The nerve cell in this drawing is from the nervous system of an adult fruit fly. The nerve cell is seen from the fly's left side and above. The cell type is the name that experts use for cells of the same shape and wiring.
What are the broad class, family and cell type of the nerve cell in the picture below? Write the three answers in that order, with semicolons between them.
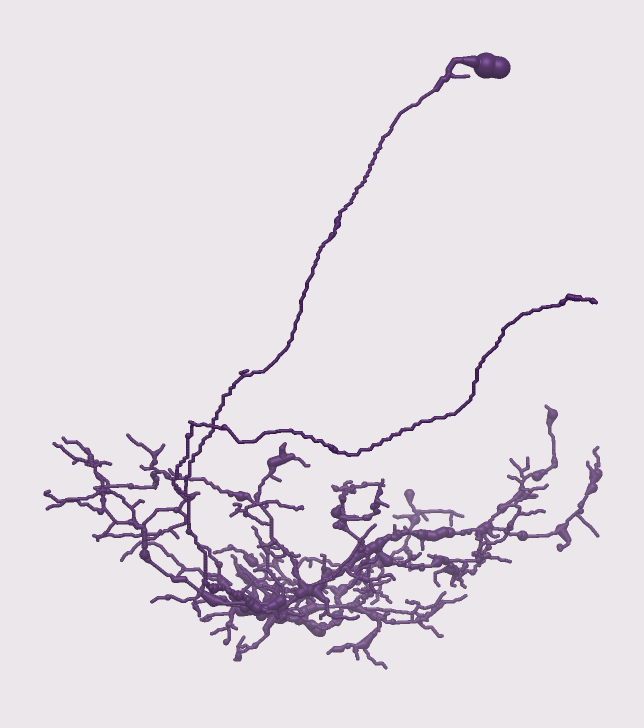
nerve-cord intrinsic neuron; hemilineage 23B; IN23B043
